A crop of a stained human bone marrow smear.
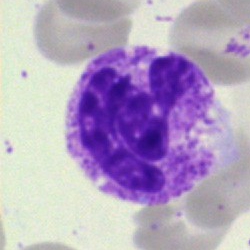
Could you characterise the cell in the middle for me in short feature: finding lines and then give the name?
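Outline: round, and smooth all the way round, I'd say.
Chromatin: dense, dark purple, clumped.
Nucleoli: none that I can see.
Cytoplasm: pale lilac, not blue.
Name: segmented neutrophil.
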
